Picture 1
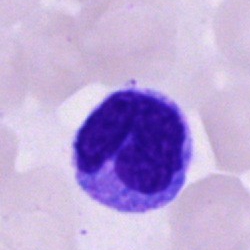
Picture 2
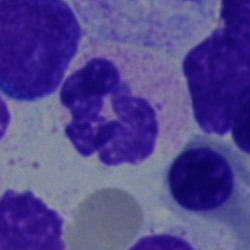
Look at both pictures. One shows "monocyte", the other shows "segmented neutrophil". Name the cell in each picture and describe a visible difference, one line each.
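In picture 1 we see a monocyte: The nucleus fills most of the cell, leaving cytoplasm mainly as a crescent along the lower edge.
In picture 2 we see a segmented neutrophil: The cytoplasm is plentiful and pale pinkish-lilac.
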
